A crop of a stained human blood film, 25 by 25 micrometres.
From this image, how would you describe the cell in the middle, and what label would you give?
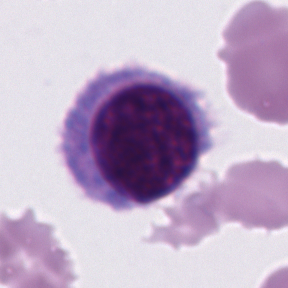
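The cell measures about 13 micrometres across, and its margin is fuzzy with many fine short projections. The nucleus is round in outline, about 10 micrometres across, and fills about 60% of the cell's area. It lies off-centre, shifted toward the right side of the cell. The blue-stained cytoplasm forms a rim that is widest on the left and very thin on the right. The cell is a hairy cell.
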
